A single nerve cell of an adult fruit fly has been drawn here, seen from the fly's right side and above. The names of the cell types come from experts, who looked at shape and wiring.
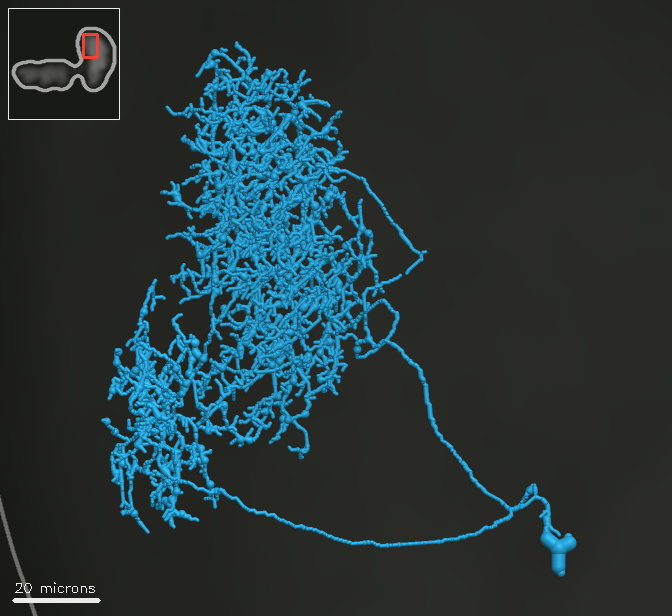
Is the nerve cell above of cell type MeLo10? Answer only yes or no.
no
